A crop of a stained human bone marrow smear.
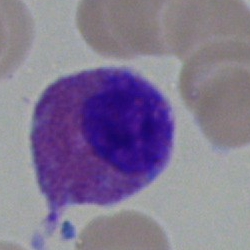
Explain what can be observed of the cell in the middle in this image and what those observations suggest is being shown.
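The nucleus stains a deep blue-purple, clearly darker than the cytoplasm. That cytoplasm is plentiful, forming a broad zone to the left of and below the nucleus. It is reddish purple, with a fine, speckled granular texture throughout. The cell is an eosinophil.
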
